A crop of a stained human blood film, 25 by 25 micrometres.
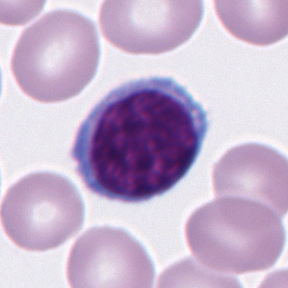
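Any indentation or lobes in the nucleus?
None; it's round to slightly oval, about 9 micrometres across, taking up about 70% of the area of a cell about 12 by 10 micrometres.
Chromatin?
Dark purple and coarsely clumped, with no nucleoli to be seen.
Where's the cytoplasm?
Just a narrow rim, widest on the left side of the nucleus.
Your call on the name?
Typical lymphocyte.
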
